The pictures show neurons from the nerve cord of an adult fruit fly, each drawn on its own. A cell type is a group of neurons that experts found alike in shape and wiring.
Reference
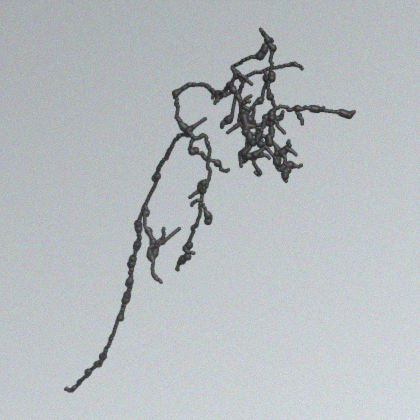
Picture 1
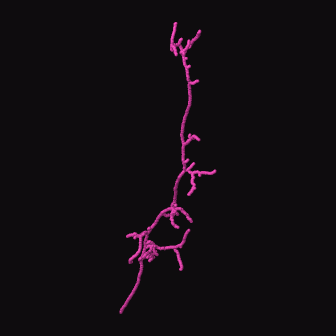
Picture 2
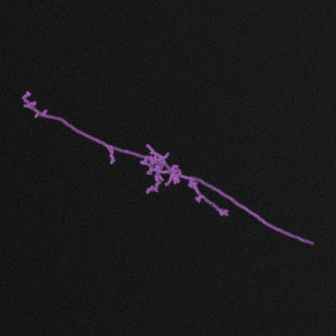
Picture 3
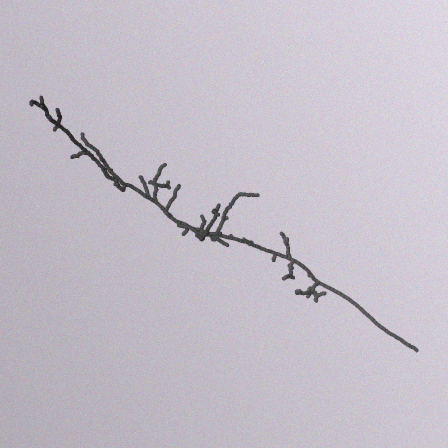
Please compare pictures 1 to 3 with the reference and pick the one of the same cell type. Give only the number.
2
